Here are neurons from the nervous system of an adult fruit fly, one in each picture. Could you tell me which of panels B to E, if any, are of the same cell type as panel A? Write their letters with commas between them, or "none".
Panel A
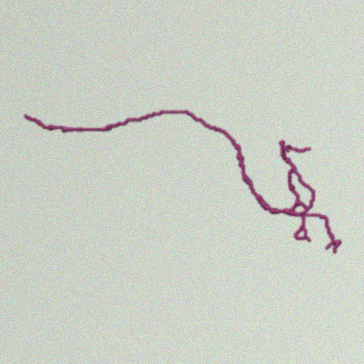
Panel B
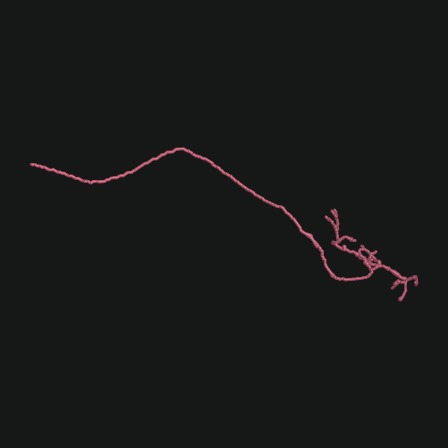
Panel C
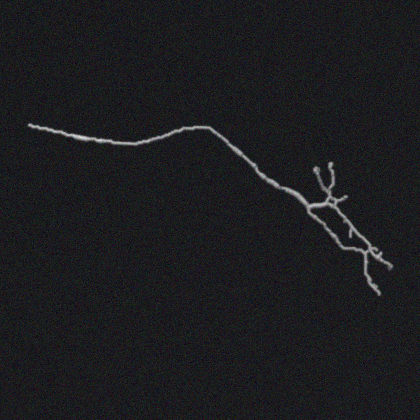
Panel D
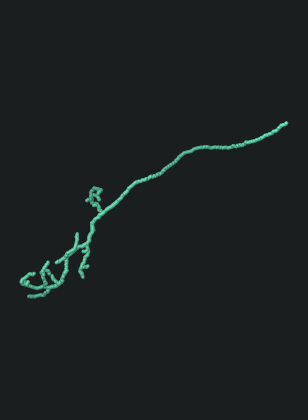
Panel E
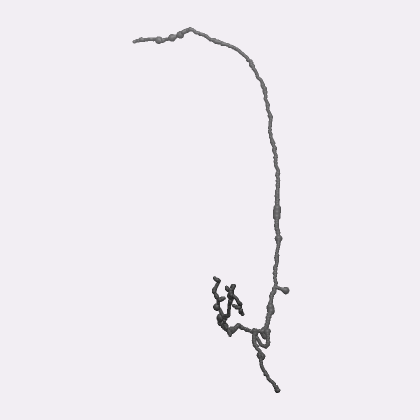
C, D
